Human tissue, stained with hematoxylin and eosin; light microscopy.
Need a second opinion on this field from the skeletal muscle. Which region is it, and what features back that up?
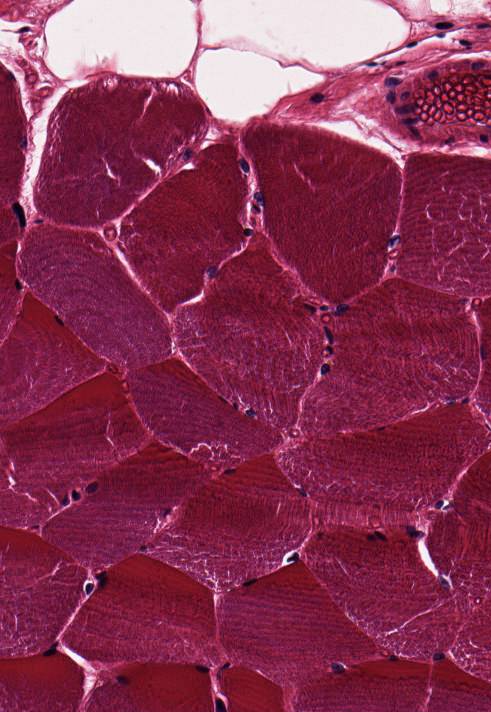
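Skeletal muscle is the answer. The fibre nuclei are dark and flattened and lie at the fibre edges, and the fibre cytoplasm stains deep pink-red with eosin.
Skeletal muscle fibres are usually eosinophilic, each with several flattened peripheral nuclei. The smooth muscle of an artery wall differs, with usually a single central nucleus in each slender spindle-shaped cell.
Adjacent fibres are separated only by thin strands of connective tissue.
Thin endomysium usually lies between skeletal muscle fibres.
Empty-looking white fat cells lie along the top edge of the field.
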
